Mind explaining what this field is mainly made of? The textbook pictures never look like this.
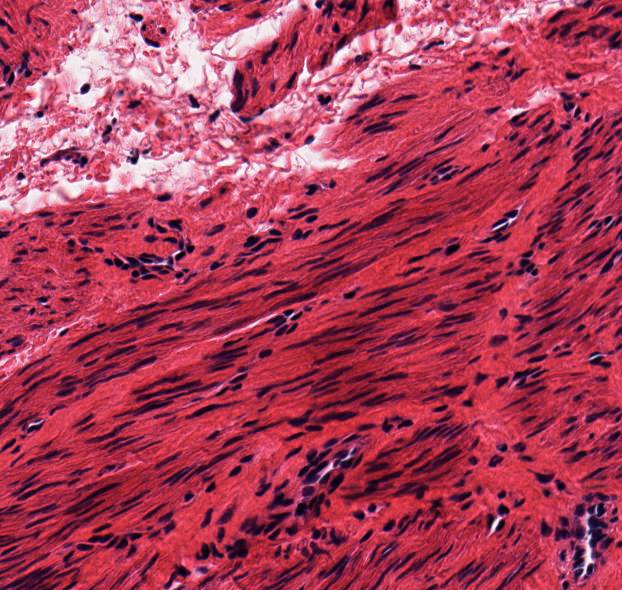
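Here we have smooth muscle filling most of the field. Notice how densely packed spindle cells gather into long fascicles, most running diagonally from the lower left toward the upper right. Each cell carries an elongated, cigar-shaped, dark-staining nucleus.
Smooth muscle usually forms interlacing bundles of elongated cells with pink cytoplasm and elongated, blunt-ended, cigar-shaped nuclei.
There is no epithelium and there are no glands anywhere in the field.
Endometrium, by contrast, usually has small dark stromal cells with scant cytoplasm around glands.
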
